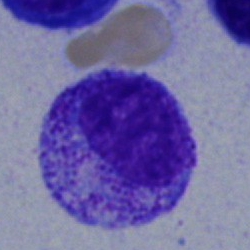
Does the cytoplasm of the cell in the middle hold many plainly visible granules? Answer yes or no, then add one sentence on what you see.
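Yes. The cytoplasm holds many purple granules.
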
